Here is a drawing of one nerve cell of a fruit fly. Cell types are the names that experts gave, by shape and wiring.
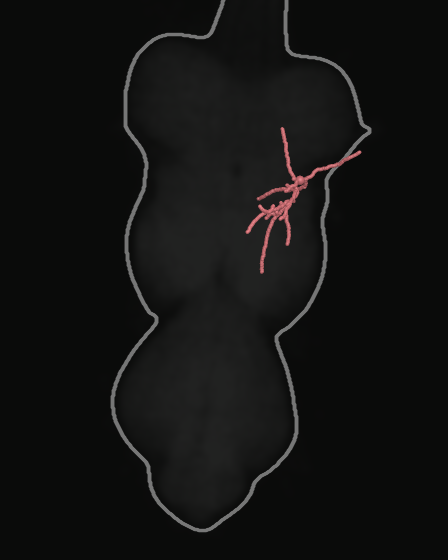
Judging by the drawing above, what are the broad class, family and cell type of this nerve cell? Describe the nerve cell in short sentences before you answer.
It lies in the nerve cord. In this view it is taller than it is wide. Its broad class is sensory neuron entering the nerve cord. The name of its family is class mechanosensory proprioceptive. It is of cell type SNpp07.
